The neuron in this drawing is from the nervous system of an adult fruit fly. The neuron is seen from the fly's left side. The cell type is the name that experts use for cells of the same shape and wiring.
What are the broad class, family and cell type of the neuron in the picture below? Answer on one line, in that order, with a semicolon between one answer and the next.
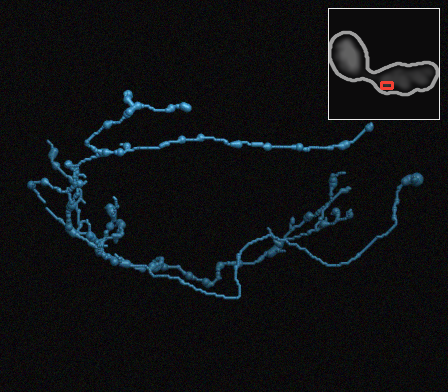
nerve-cord intrinsic neuron; hemilineage 01B; IN01B045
